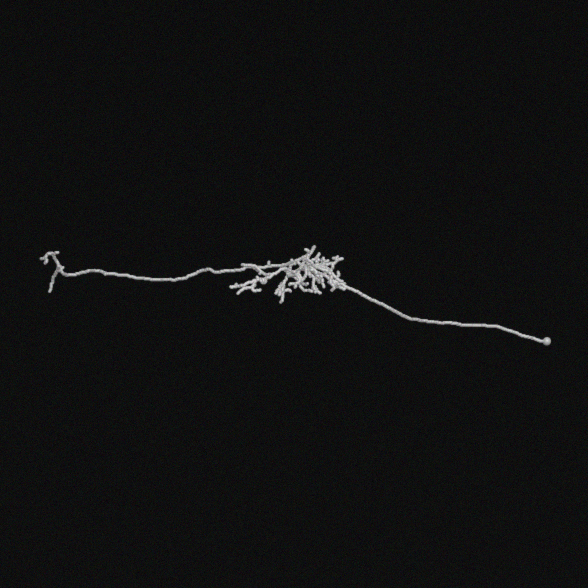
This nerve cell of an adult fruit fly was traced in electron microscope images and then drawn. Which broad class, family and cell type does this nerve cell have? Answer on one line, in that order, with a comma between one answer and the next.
nerve-cord intrinsic neuron, hemilineage 06A, IN06A083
